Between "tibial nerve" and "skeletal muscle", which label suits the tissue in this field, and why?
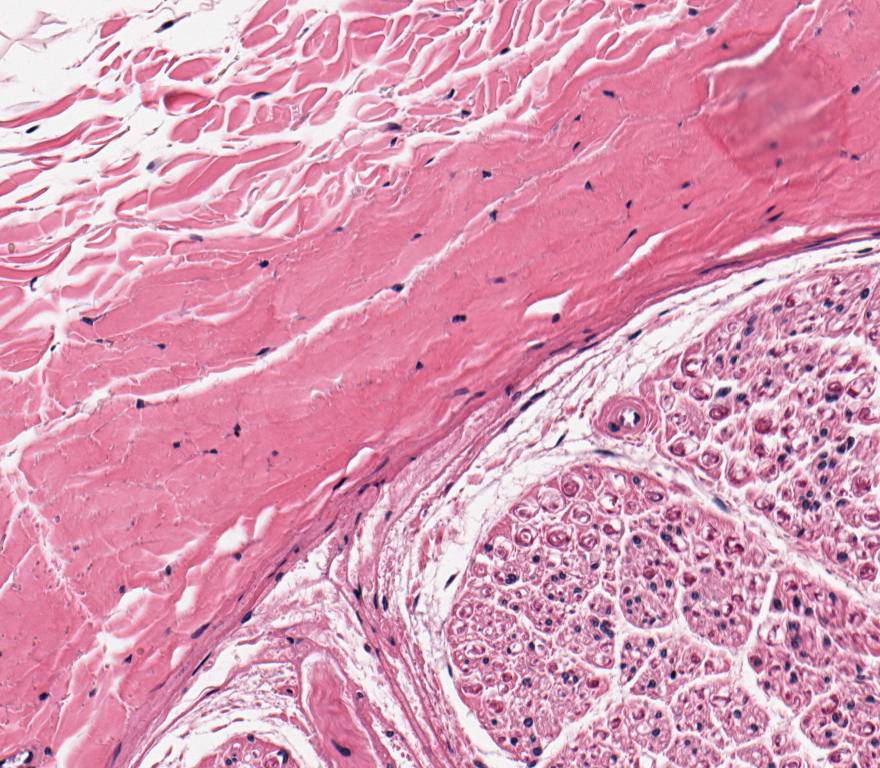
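It's tibial nerve. Rounded nerve fascicles lie in the lower right, cut across so their fibres show as many small round profiles. The upper left is dense pink fibrous tissue, its collagen bundles running lower left to upper right, with sparse small dark elongated fibroblast nuclei.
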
